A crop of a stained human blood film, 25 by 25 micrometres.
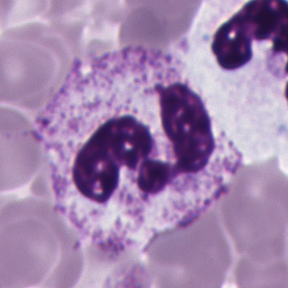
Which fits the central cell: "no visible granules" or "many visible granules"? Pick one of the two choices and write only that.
Many visible granules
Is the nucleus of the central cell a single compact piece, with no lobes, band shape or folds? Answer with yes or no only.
No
